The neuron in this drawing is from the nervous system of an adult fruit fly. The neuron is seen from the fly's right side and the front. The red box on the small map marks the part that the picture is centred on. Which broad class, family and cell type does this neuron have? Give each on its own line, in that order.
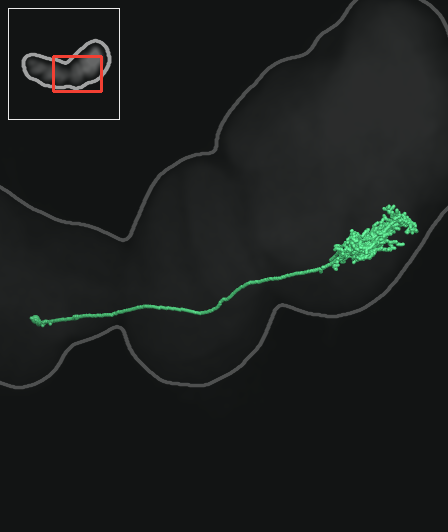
ascending neuron
hemilineage 27X
AN27X021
